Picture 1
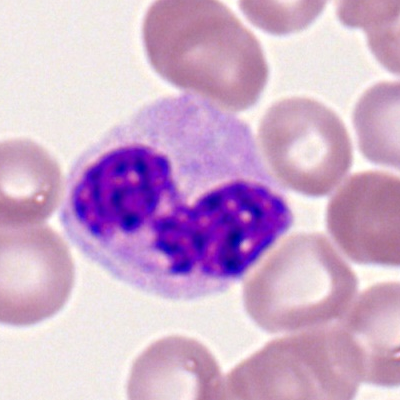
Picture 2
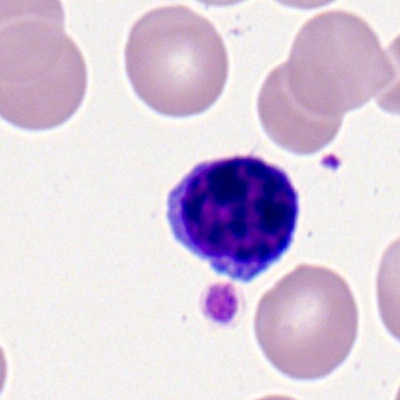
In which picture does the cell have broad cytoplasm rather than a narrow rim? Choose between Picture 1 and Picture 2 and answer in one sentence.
Picture 1 contains a cell with a broad area of cytoplasm.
